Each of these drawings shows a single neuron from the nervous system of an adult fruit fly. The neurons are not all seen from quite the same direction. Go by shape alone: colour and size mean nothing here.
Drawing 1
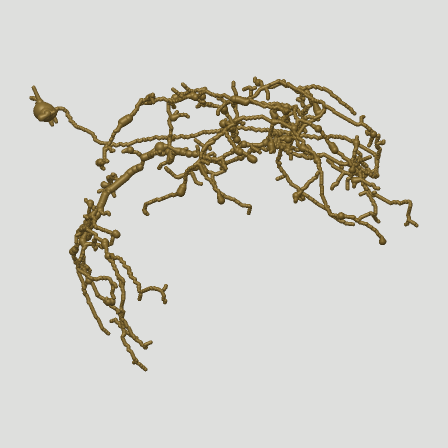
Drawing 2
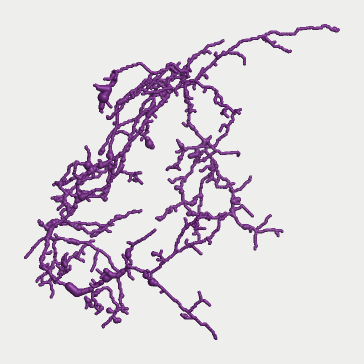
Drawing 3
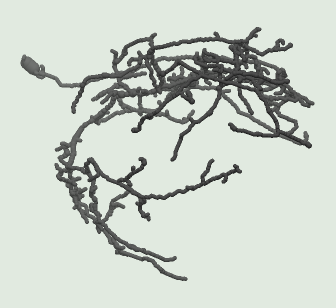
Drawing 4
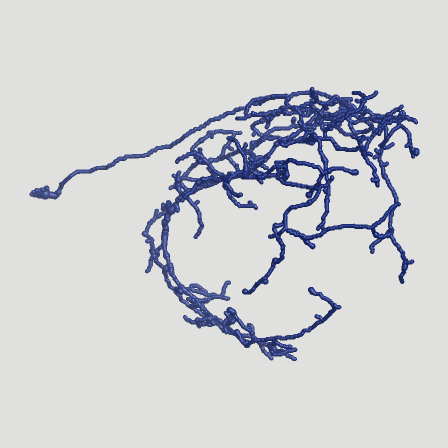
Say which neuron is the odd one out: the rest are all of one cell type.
2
